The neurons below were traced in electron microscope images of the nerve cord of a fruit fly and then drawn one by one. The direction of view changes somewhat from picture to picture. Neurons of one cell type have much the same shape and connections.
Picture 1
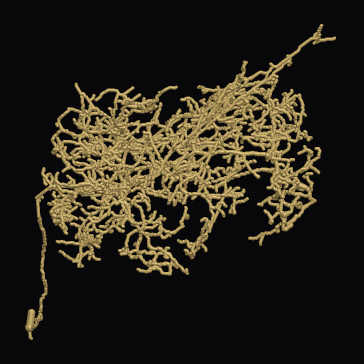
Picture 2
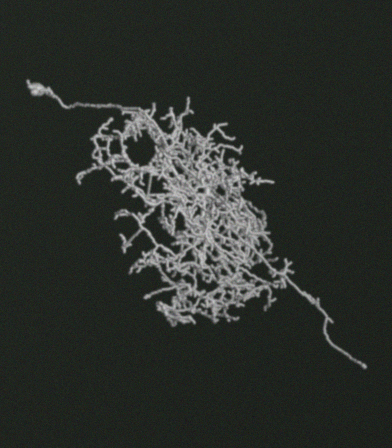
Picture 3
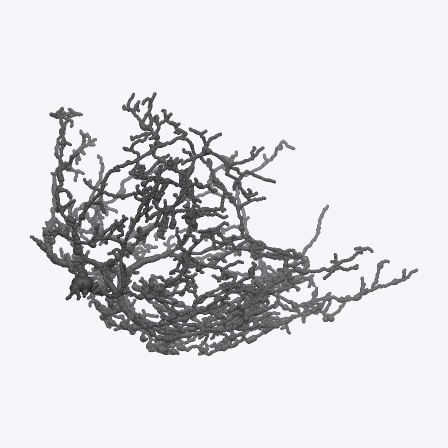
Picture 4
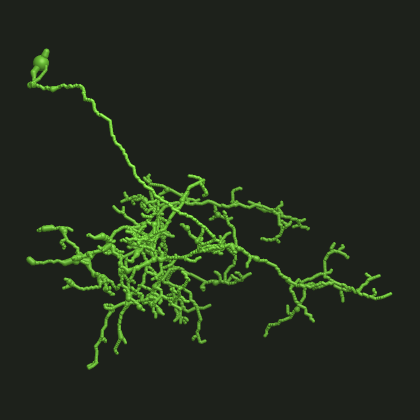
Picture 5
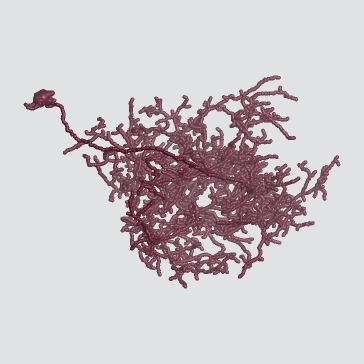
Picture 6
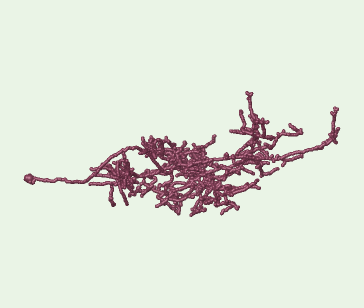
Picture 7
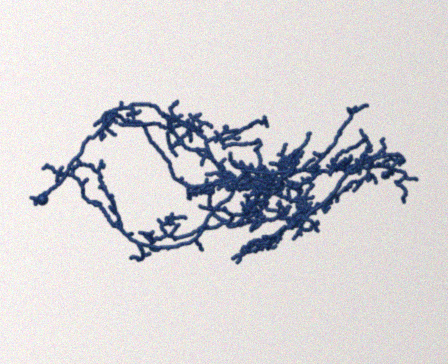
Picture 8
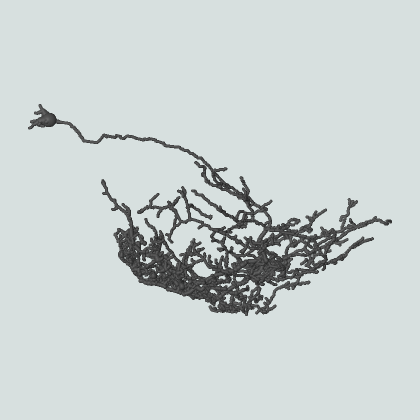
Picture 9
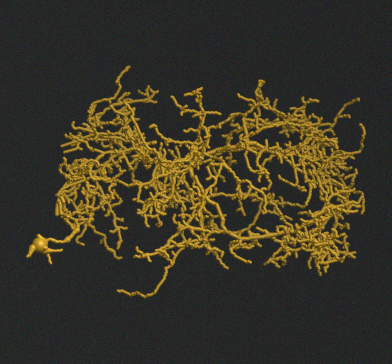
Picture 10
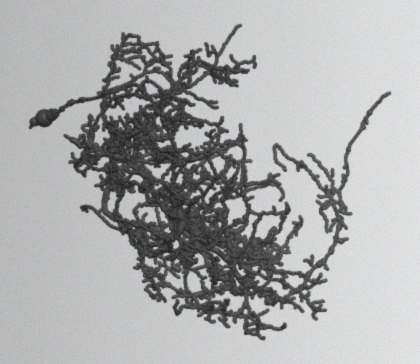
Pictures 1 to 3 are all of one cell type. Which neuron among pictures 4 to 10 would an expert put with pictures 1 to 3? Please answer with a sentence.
The neuron in picture 7 is of the same cell type.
